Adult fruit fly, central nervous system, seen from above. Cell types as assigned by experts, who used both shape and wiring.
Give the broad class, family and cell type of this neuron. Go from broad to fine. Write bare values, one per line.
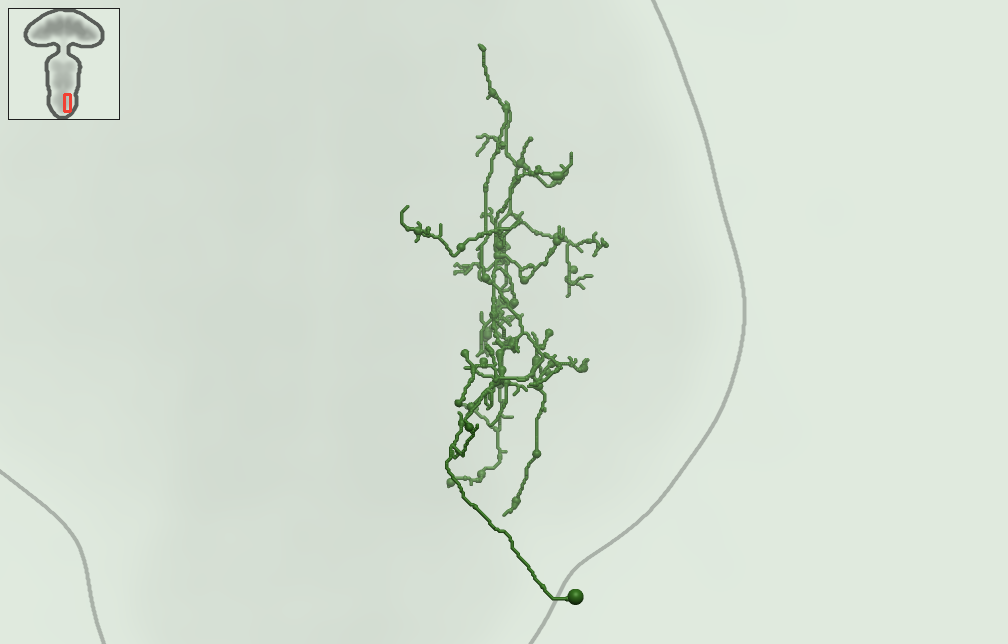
nerve-cord intrinsic neuron
hemilineage 20A.22A
IN20A.22A081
